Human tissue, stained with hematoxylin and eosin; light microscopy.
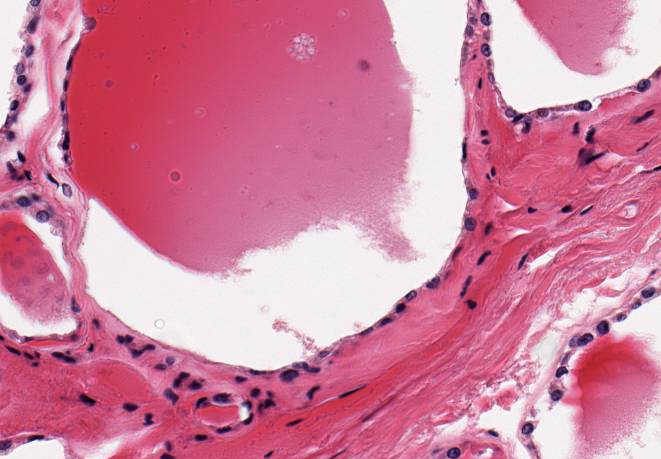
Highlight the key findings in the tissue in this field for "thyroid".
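First, the lining fits the thyroid: the follicle is lined by a single layer of flattened cells with dark, elongated nuclei.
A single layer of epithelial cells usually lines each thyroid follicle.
Next, the contents: the follicle lumens hold homogeneous, deep pink colloid.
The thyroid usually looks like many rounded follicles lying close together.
This field departs from that: a single large rounded follicle fills the upper centre, with only parts of others cut by the edges. Last, no fat cells are present anywhere in the field.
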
